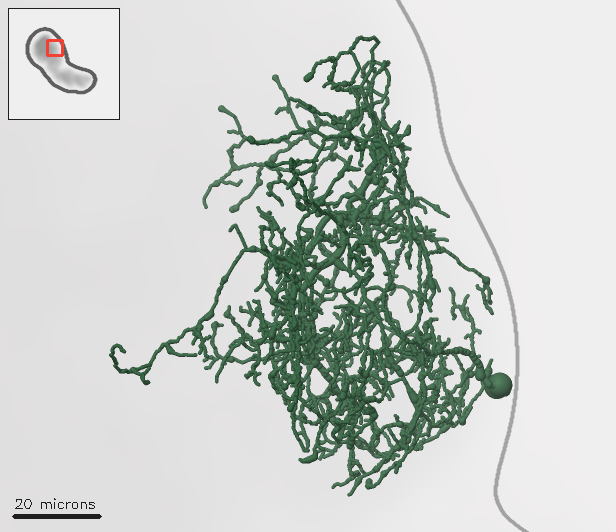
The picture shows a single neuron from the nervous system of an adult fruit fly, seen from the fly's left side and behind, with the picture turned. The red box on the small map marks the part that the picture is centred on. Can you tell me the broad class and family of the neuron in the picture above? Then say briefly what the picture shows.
This is a central-brain intrinsic neuron. Its family is hemilineage LHp2. Its cell body lies at the lower right of the picture. From top to bottom in the picture it spans about 110 microns. More than a hundred branch ends can be seen.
